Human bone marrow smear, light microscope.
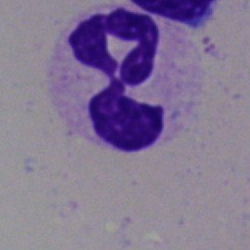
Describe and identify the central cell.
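First, the outline, which is round and smooth. Next, the chromatin, which is dense, dark purple and clumped. Last, the cytoplasm, in which no vacuoles are seen. The cell is a segmented neutrophil.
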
